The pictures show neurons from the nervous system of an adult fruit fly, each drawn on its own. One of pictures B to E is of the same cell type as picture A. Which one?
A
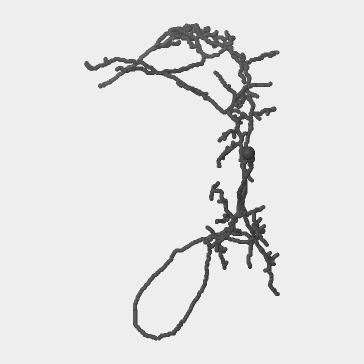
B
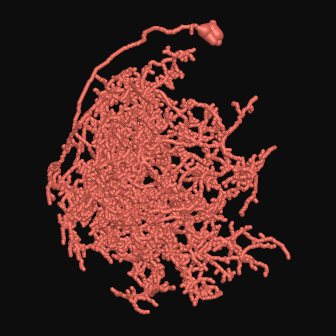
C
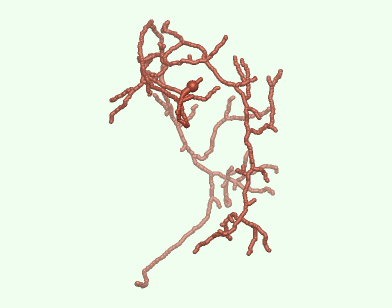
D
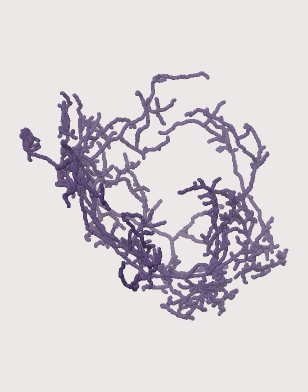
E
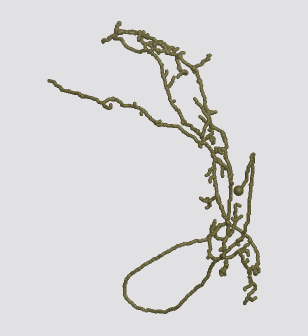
Picture E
